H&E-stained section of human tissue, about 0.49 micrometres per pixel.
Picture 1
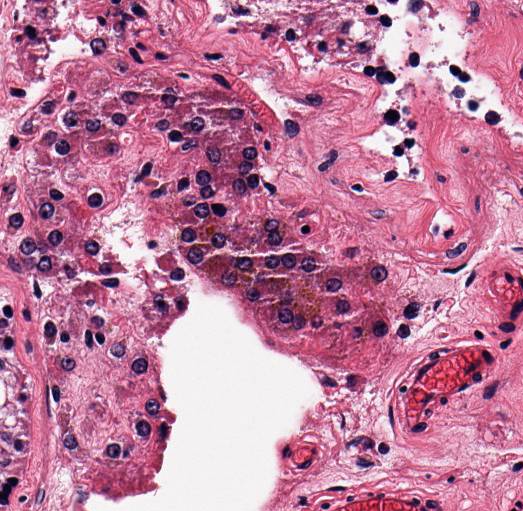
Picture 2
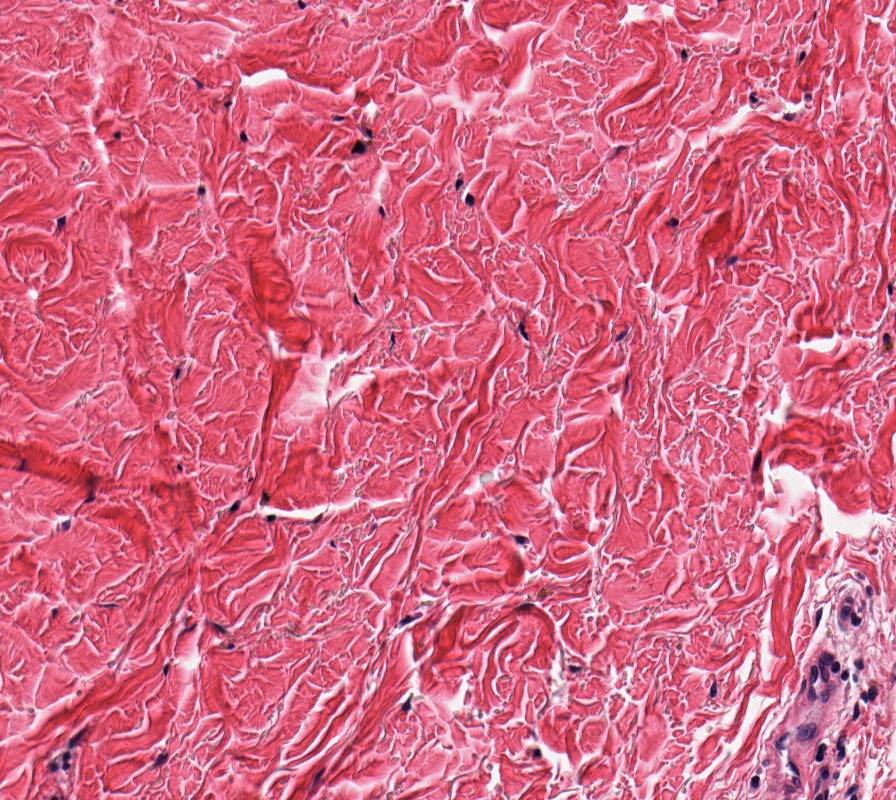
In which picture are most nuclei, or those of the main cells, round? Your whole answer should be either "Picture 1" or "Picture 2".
Picture 1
